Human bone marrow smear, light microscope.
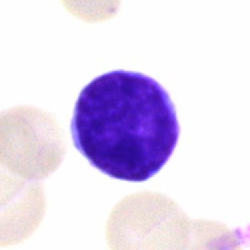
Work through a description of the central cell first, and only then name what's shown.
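Start with the outline, which is round and smooth. Now see how little cytoplasm there is: it is very scant, with no distinct rim around the nucleus. Take your time scanning the cell for granules; you won't find any, and there are no vacuoles either. What you are looking at is a lymphocyte.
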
